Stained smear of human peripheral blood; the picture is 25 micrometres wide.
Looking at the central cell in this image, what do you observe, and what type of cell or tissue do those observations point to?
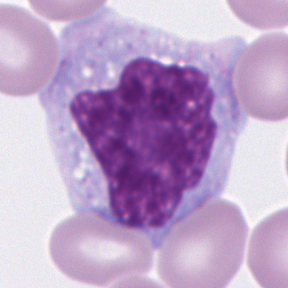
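Irregular and angular rather than round, the cell outline encloses a nucleus of irregular, folded shape with a scalloped margin. No distinct nucleoli are seen in that nucleus. Several small clear vacuoles lie in the cytoplasm. The cell is a monocyte.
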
